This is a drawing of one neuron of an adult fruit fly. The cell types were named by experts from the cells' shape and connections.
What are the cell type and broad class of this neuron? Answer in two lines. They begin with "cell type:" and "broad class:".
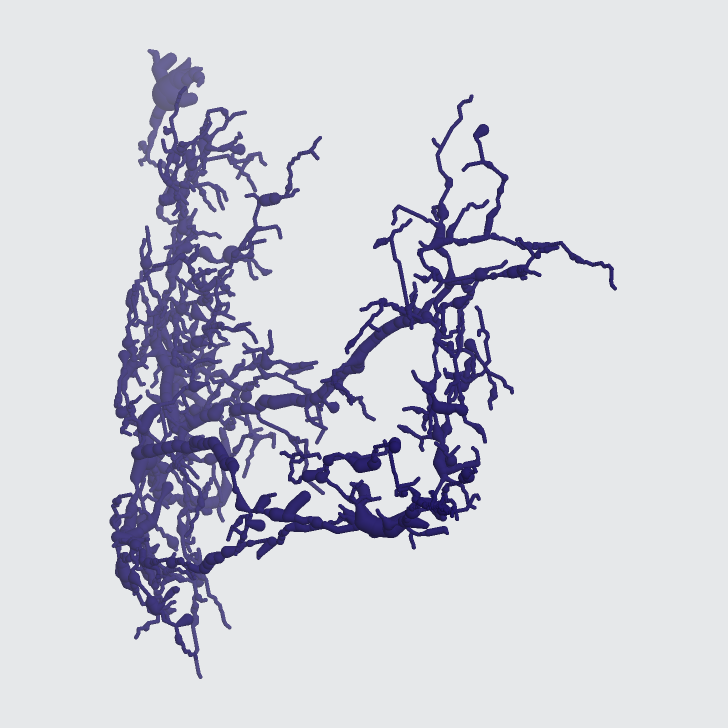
cell type: GNG178
broad class: central-brain intrinsic neuron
